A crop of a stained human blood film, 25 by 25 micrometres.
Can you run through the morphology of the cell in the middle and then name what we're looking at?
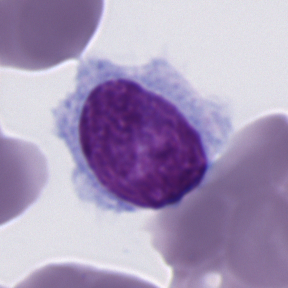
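Take your time and trace the edge of the middle cell: short, fine projections fringe its surface most of the way around. Now find the nucleus; it sits off-centre, shifted toward the lower right. In the cytoplasm you won't see distinct coarse granules, nor any vacuoles. What you are looking at is a hairy cell.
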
